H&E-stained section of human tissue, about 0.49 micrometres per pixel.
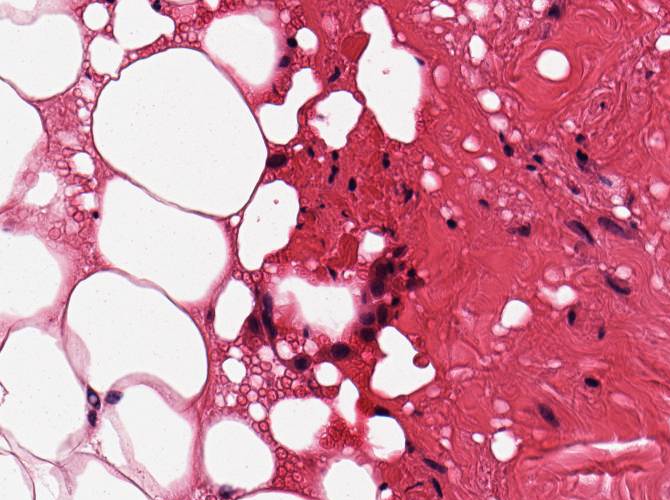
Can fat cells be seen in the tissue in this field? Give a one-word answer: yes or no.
Yes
